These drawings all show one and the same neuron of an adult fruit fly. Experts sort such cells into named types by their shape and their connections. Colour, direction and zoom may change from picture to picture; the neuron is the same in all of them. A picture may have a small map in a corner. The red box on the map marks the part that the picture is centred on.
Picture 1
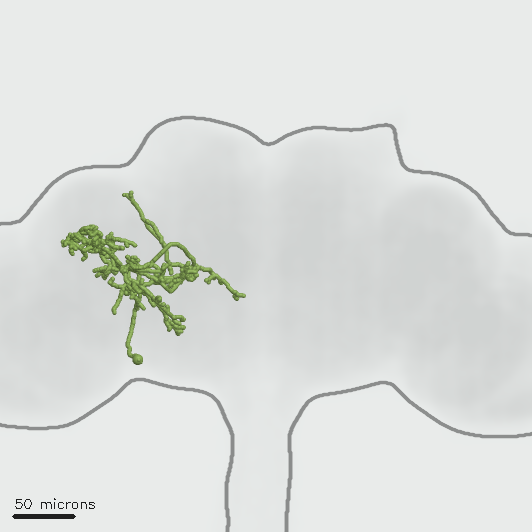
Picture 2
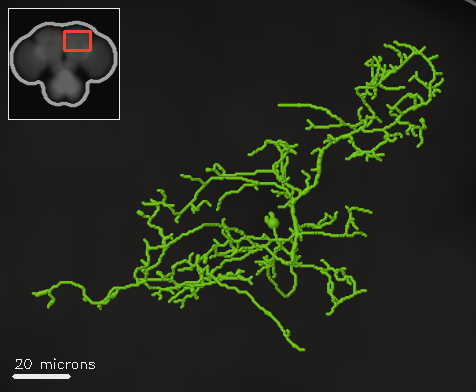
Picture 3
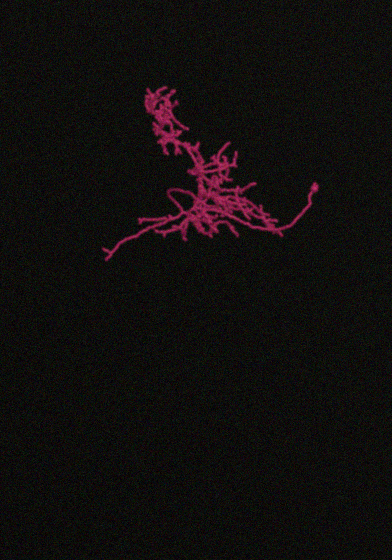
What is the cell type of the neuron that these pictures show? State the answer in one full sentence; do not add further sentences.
The single neuron here is of type CL267.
